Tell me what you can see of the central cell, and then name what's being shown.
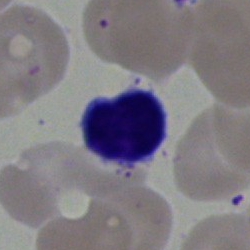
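Hmm, the outline is roughly round, though there's a shallow notch at the top. And the edge looks slightly ragged to me, not smooth. The dark nuclear mass takes up nearly the whole cell, and its chromatin stains a very dark blue-purple, dense all the way through. What I'm looking at is a lymphocyte.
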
